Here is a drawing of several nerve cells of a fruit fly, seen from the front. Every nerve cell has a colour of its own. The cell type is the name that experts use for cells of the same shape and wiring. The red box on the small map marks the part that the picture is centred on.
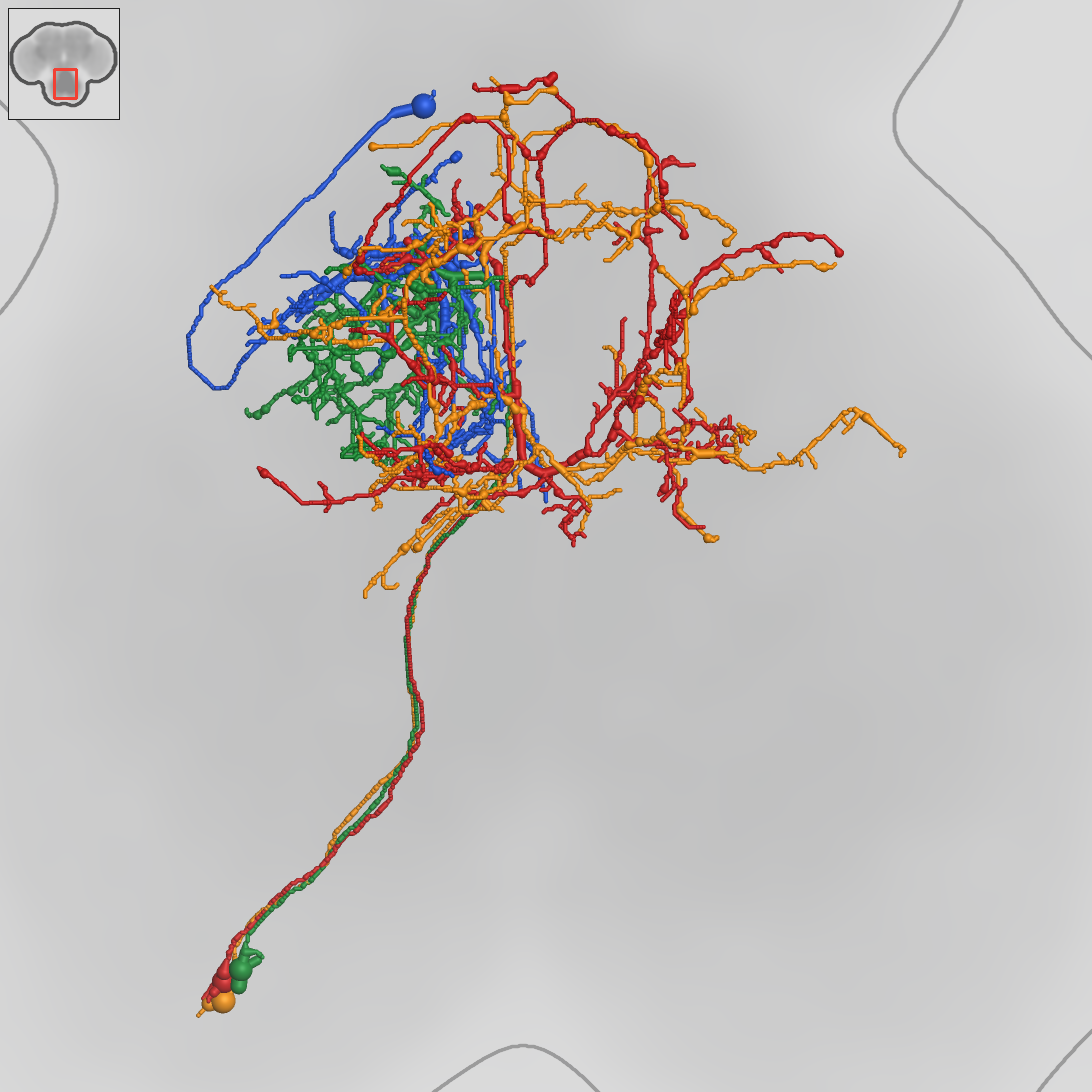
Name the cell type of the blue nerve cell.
IN11B017_b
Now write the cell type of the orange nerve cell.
IN12A057_b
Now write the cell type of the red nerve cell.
IN12A057_a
